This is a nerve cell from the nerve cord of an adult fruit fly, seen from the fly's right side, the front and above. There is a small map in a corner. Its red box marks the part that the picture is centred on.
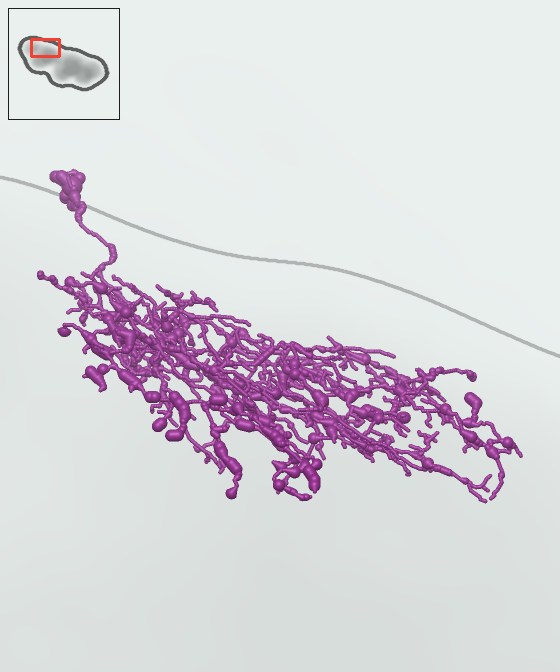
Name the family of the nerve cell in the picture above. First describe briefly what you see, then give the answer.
As drawn here it is wider than it is tall. Its broad class is nerve-cord intrinsic neuron. Its family is hemilineage 00A.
